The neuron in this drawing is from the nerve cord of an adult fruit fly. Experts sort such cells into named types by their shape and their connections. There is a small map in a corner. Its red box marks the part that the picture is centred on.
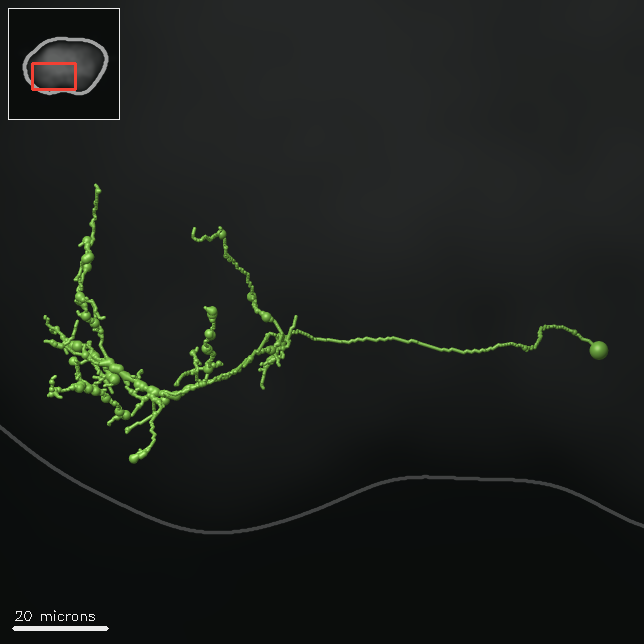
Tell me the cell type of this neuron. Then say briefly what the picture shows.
It is of cell type IN14A110. This is a nerve-cord intrinsic neuron. By the scale bar it is about 120 microns wide in this view. Dozens of branch ends can be seen.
